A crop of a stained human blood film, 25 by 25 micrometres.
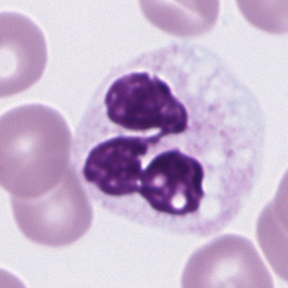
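Segmented neutrophil, the nucleated cell at the centre of a stained smear of human peripheral blood. Its nucleus is divided into three separate lobes, and no nucleoli can be seen in any of them. The cell outline is roughly round. Finally, the lower right lobe shows small clear white spots.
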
